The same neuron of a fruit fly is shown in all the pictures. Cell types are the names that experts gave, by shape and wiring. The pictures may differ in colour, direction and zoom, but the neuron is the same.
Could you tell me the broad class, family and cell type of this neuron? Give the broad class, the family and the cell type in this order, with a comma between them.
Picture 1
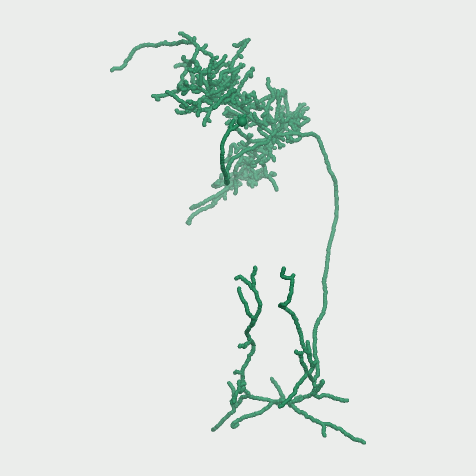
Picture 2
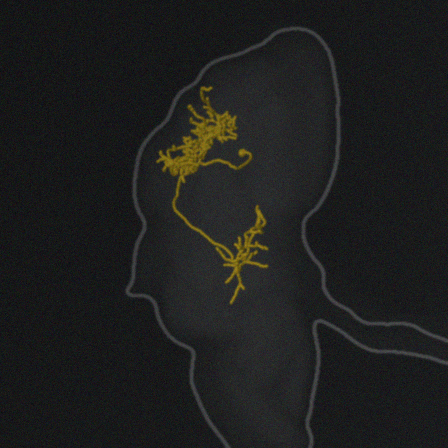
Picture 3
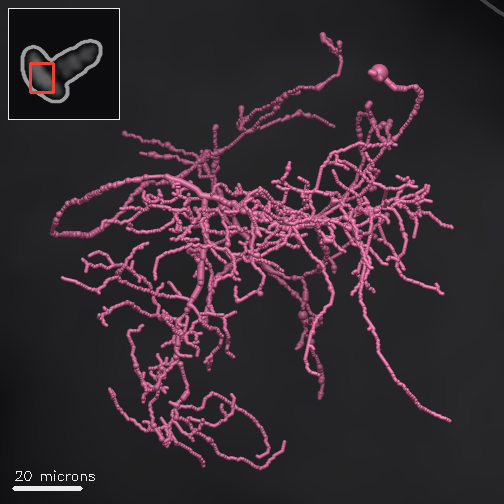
central-brain intrinsic neuron, hemilineage SMPpm1, SMP457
